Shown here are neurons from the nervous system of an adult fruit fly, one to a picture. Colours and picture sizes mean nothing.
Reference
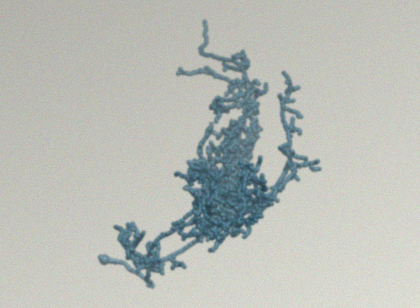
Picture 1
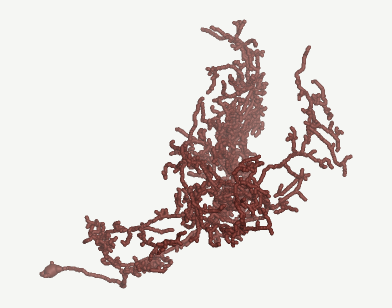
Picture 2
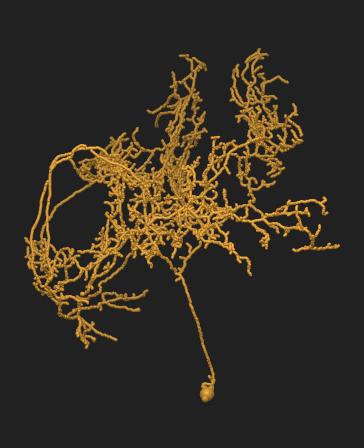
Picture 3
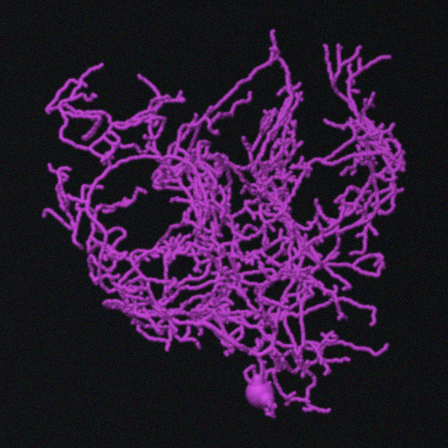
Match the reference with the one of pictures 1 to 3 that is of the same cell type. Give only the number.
1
